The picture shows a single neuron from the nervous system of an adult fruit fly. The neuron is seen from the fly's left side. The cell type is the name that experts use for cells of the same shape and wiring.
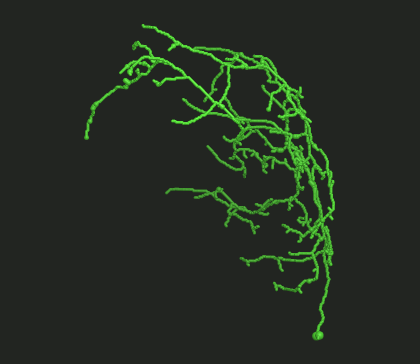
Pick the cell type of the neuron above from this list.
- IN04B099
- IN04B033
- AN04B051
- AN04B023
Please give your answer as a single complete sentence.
This neuron belongs to the cell type IN04B099.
